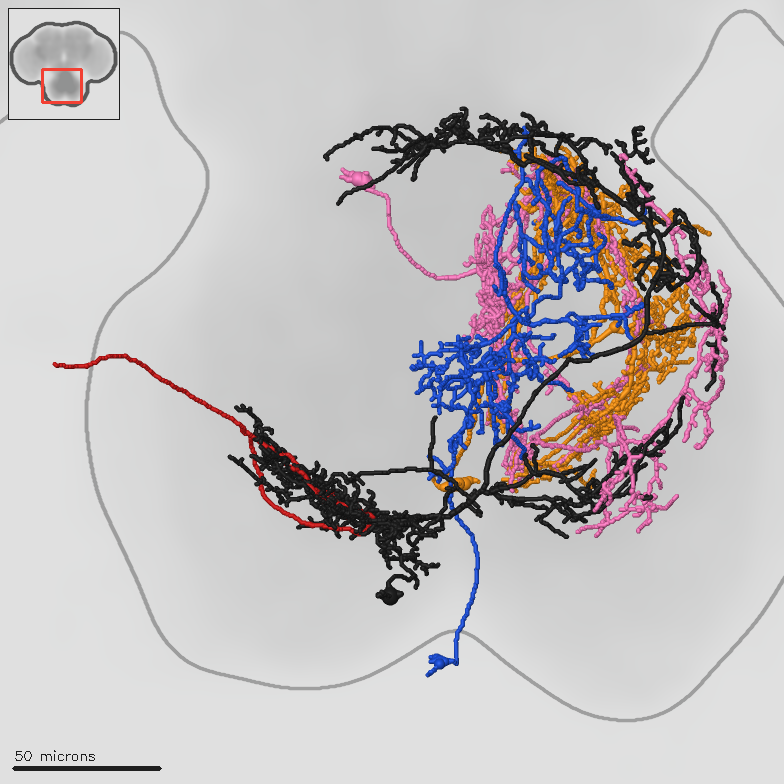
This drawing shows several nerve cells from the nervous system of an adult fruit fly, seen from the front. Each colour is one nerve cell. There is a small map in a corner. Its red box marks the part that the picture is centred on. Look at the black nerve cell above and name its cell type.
IN10B023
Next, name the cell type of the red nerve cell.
SNta18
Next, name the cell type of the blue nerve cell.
IN06B017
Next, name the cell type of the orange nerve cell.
IN10B016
